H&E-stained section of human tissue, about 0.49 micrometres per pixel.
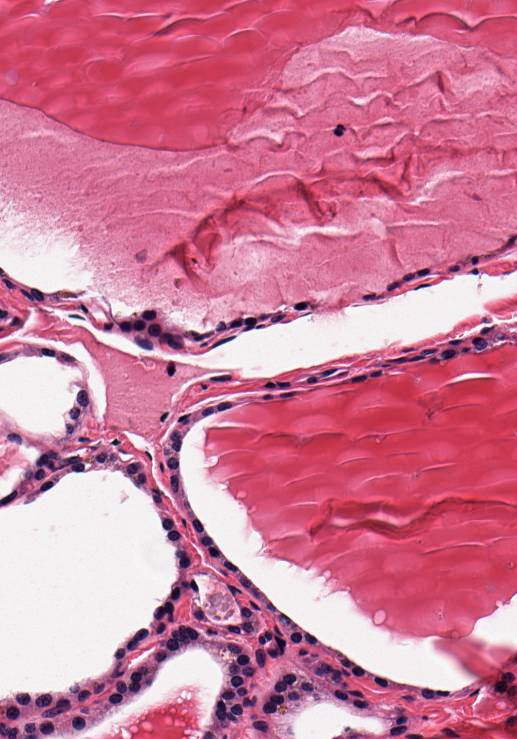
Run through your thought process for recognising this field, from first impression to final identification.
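The field shows the thyroid follicle, large closed ones filling the upper half and right side and smaller ones clustered lower left. Each is lined by a single layer of flattened to low cuboidal epithelial cells with small, dark, round to oval nuclei, evenly spaced and not overlapping.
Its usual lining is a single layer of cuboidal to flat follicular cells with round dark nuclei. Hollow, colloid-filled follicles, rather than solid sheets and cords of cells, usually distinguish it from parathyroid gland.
The colloid has wavy cracks and folds and has pulled back from the epithelium, leaving white clefts.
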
